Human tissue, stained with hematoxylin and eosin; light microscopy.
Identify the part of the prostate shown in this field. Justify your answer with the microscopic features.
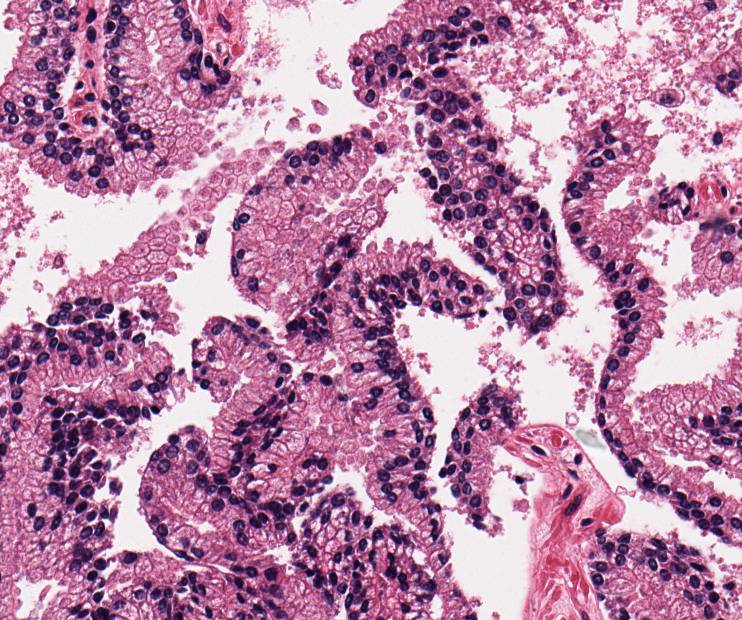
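Prostatic gland occupies the whole field as branching papillary fronds separated by open spaces.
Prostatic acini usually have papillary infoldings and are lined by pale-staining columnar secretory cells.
Here tall columnar epithelial cells line the fronds, with pale pink, finely bubbly, vacuolated cytoplasm. Their nuclei are round, dark and fairly uniform in size.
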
